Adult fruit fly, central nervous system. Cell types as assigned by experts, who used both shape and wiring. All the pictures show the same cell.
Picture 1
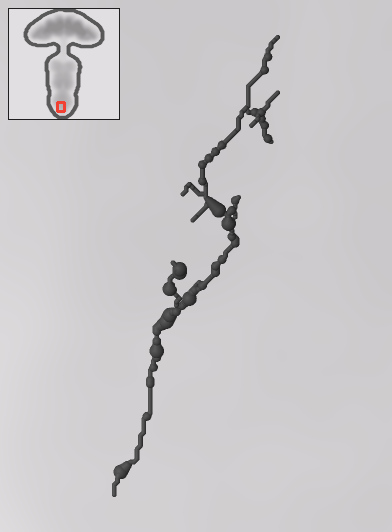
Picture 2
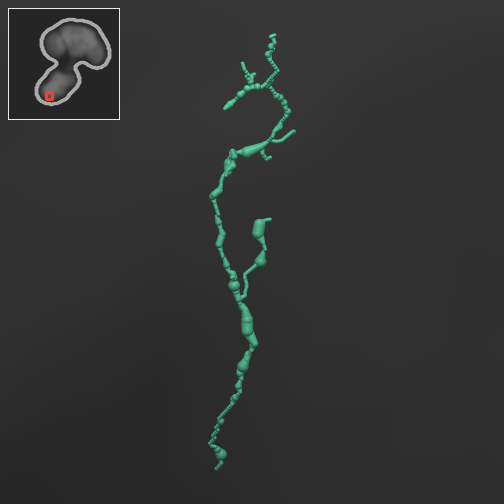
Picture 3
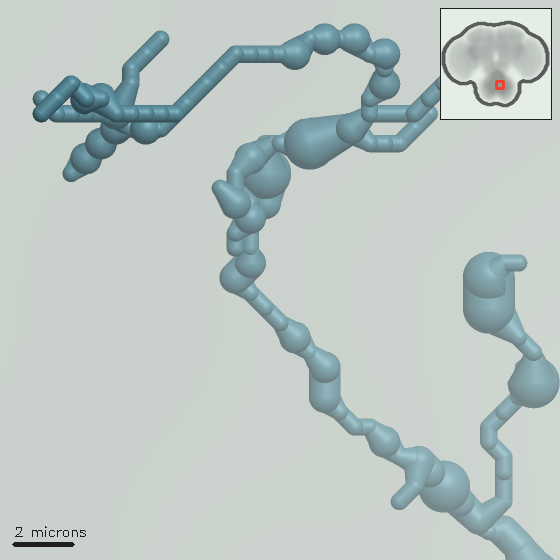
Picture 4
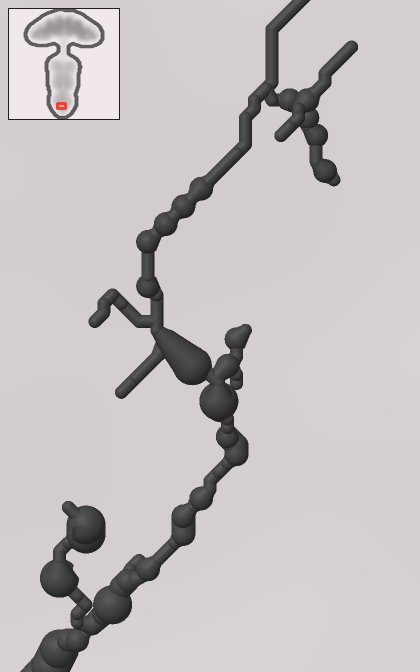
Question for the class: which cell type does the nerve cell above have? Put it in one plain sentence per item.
The cell type is SNta39.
